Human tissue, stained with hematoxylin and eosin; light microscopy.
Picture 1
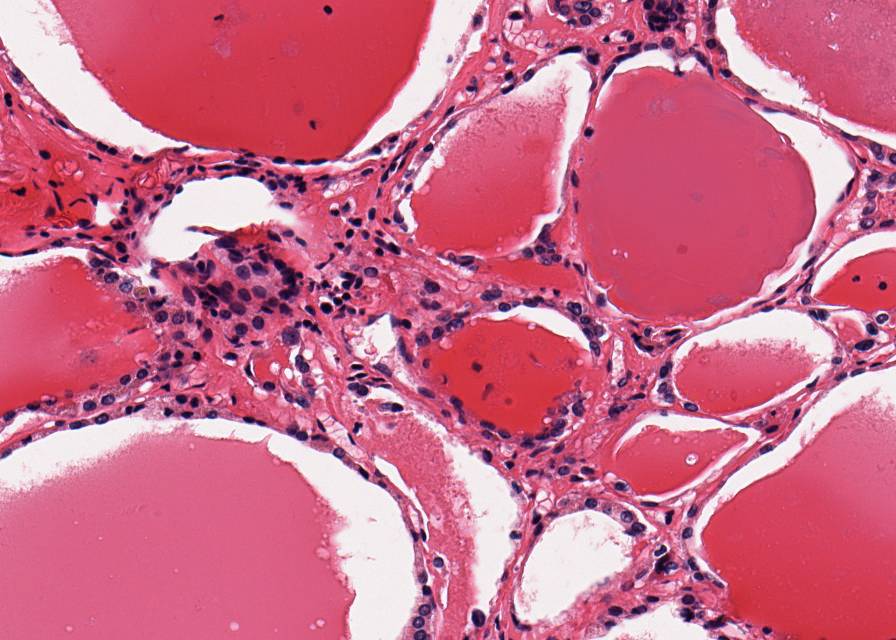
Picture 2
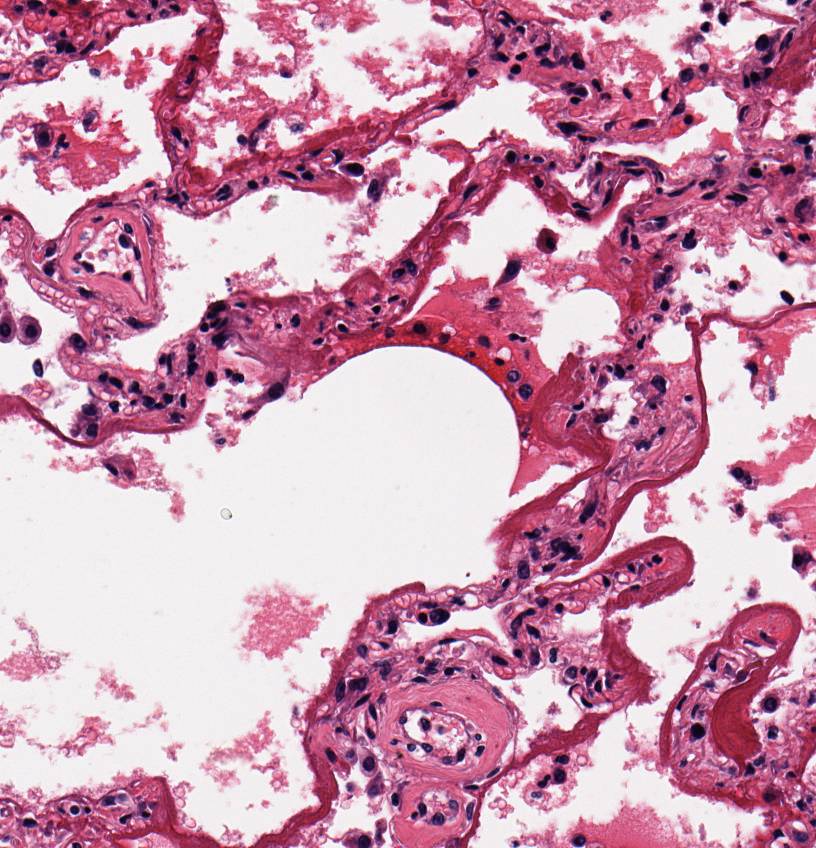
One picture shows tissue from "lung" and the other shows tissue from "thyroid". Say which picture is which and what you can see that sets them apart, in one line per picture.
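The field in picture 1 comes from the thyroid. The field is made up of closed rounded follicles filled with homogeneous pink colloid, separated by thin strands of tissue.
The field in picture 2 comes from the lung. No glands appear anywhere in the field.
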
